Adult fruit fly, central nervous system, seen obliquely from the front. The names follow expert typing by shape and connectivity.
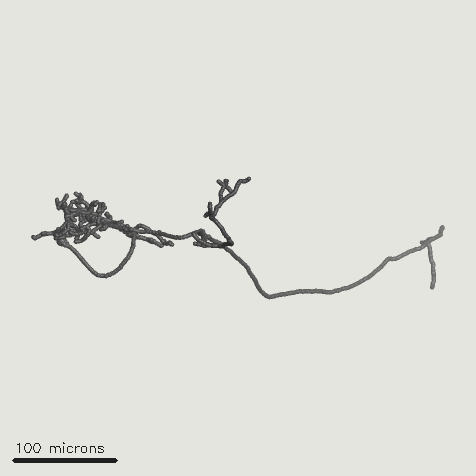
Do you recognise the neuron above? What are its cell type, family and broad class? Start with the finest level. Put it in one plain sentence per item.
Type DNge111 of hemilineage LB7, a descending neuron.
